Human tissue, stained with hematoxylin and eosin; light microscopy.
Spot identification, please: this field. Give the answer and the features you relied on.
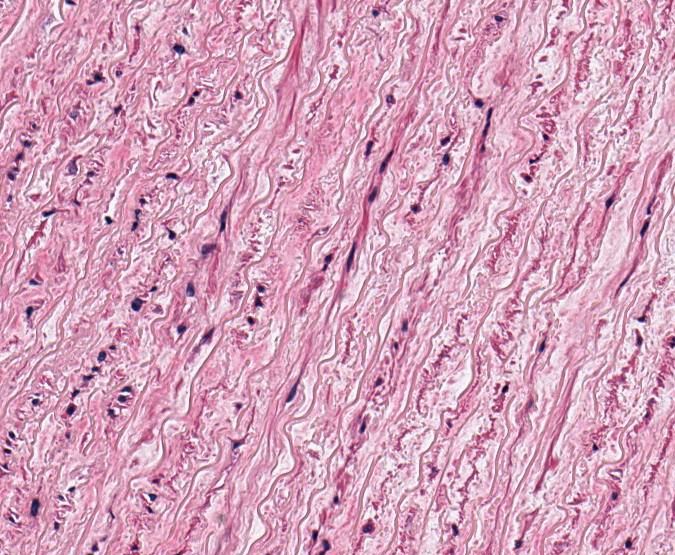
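Answer: tunica media of an artery. A single fibrous tissue takes up the whole field, without separate compartments or units. Its fibres are wavy, stain pink with eosin, and run roughly parallel, slanting from lower left to upper right.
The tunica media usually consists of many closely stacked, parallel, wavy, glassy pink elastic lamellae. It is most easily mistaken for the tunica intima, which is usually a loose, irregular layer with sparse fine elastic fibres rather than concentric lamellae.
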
